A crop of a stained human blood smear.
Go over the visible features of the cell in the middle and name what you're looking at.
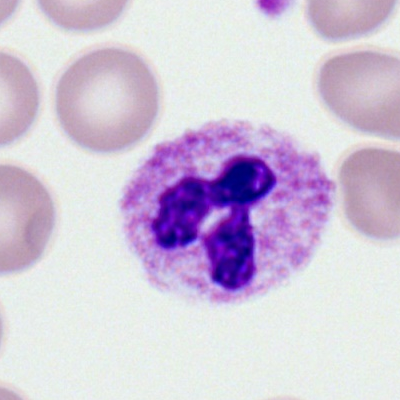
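Look first at the nucleus, and you will find no nucleoli visible in it. Pale pink cytoplasm surrounds that nucleus on every side. If you follow the cytoplasm closely, you can see it is filled with fine lilac-pink granules. Notice too that no vacuoles appear anywhere in it. What you are looking at is a segmented neutrophil.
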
